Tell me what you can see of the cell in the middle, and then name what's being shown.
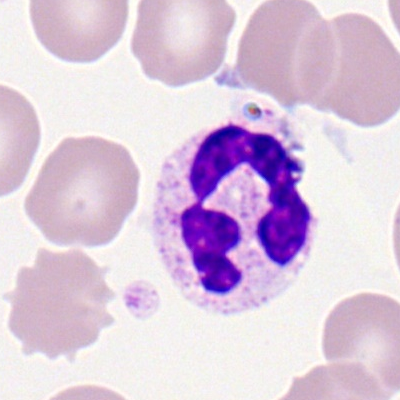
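The nucleus is divided into several lobes, which curve in a loop around a pale central patch of cytoplasm. Its chromatin is dense, dark purple and coarsely clumped. The cytoplasm is plentiful and pale pink, with fine, small lilac-pink granules scattered throughout. The cell is a segmented neutrophil.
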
